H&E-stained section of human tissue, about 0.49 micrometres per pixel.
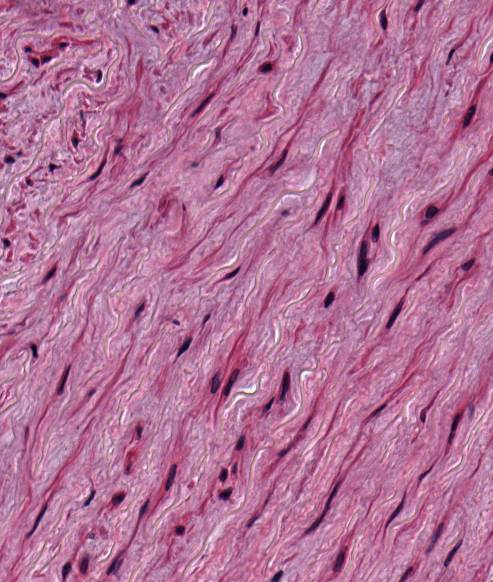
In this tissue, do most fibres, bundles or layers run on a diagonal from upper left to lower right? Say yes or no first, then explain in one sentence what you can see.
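No. Most of the field is made of fibres lying in parallel bundles that run diagonally from lower left to upper right.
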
